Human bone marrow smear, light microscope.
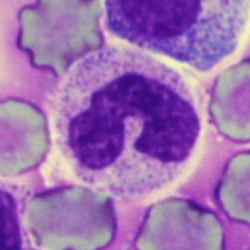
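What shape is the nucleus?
A broad horseshoe, its indentation opening toward the bottom of the picture.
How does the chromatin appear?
Dark purple and coarsely clumped.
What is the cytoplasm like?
Abundant and pale pinkish-lilac, with fine pinkish-violet granules scattered through it.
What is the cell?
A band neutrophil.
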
